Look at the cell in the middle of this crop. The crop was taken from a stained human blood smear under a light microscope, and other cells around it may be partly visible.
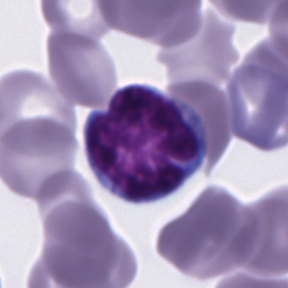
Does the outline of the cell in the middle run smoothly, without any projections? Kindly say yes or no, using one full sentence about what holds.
Yes, there is a smooth outline around the cell, free of projections.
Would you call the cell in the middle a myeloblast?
no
